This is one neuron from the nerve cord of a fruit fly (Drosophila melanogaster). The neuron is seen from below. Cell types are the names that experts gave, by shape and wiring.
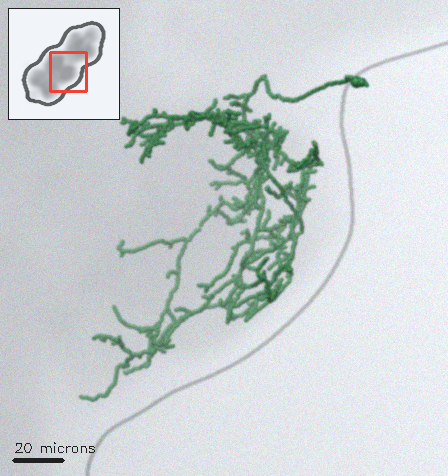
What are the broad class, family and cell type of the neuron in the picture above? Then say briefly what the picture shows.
Its broad class is nerve-cord intrinsic neuron. The family is hemilineage 03A. It is of cell type IN03A044. By the scale bar it is about 140 microns tall in this view. Dozens of branch ends can be seen.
